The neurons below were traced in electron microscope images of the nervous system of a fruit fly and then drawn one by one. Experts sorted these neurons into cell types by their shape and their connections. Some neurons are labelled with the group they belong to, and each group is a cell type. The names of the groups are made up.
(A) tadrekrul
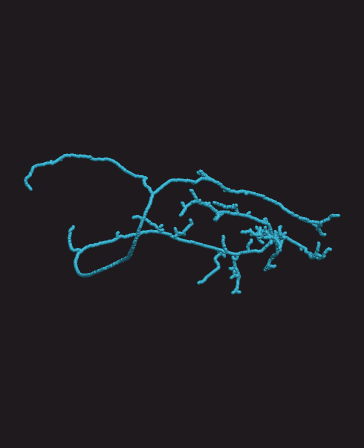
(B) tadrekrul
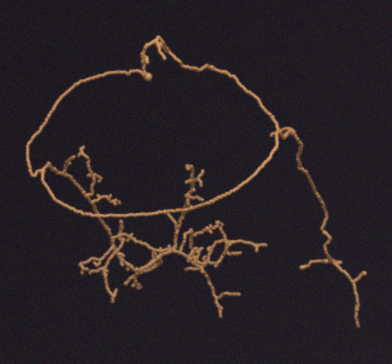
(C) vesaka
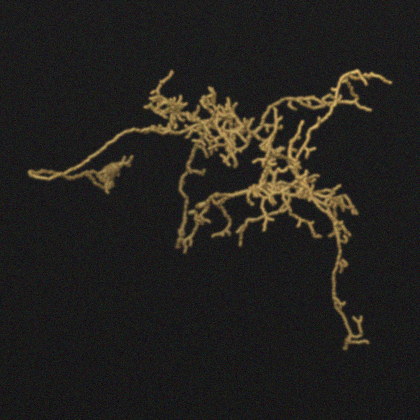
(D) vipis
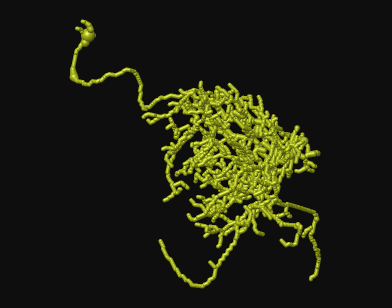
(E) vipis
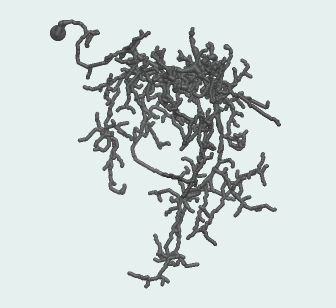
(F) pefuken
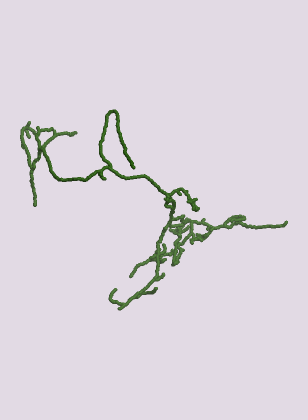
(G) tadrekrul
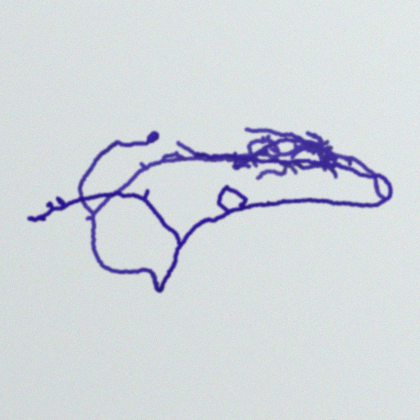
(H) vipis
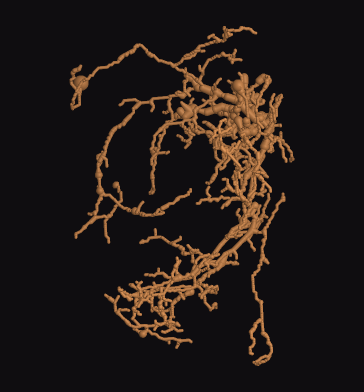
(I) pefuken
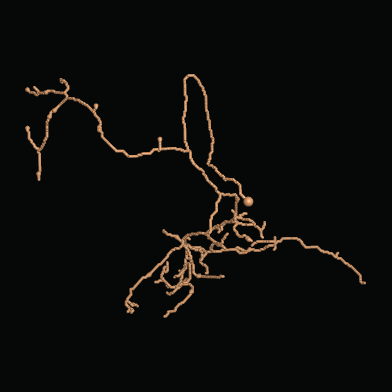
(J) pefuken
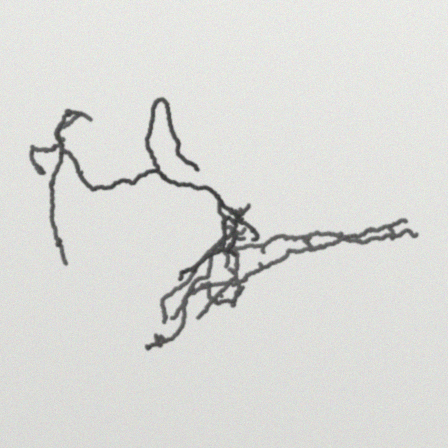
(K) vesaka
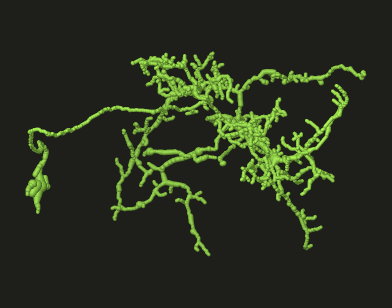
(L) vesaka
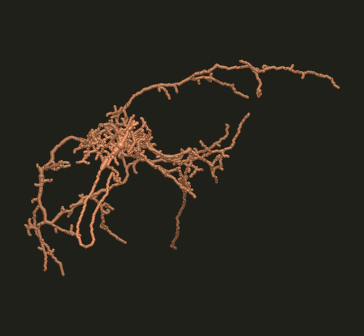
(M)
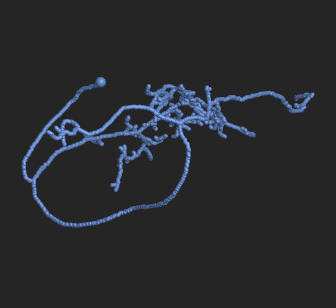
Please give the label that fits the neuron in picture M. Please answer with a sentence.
It belongs to tadrekrul.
